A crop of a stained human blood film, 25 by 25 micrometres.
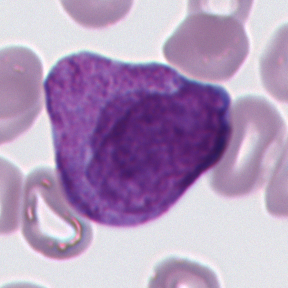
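Atypical promyelocyte with a single unlobed nucleus that has no segments or constrictions. Fine stippling marks the chromatin, and no coarse dark clumps are present. No distinct coarse granules stand out anywhere in the cell. Its edge lacks fine hair-like projections.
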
